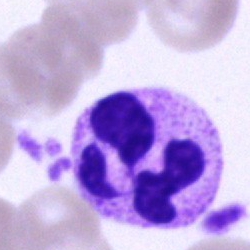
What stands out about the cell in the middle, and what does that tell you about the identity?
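Nucleus divided into several separate lobes; chromatin dense, dark purple. Cytoplasm abundant, pale lilac-pink, fine purple granules scattered through it. Segmented neutrophil.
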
